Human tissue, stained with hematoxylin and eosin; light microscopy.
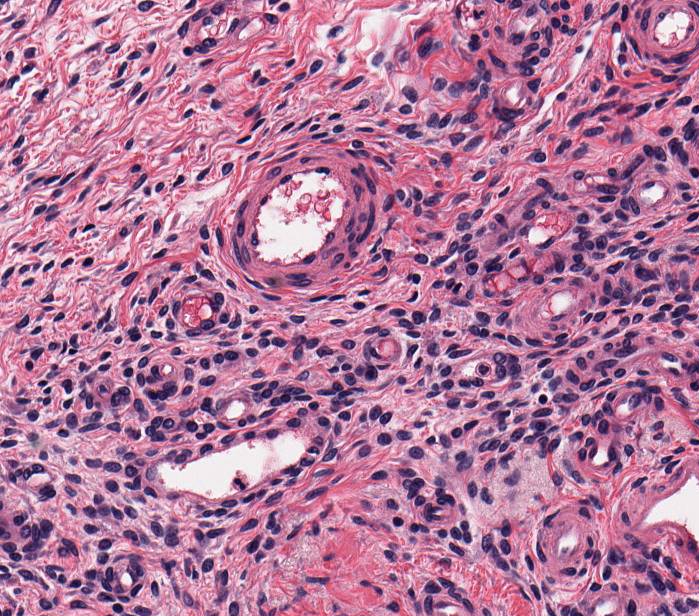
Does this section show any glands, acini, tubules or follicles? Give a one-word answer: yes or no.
No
